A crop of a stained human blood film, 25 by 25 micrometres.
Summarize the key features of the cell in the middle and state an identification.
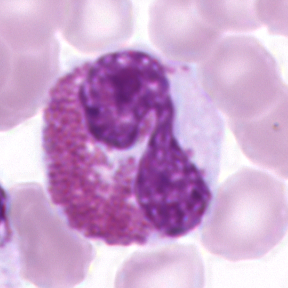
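Two-lobed nucleus. Cytoplasm packed with coarse reddish-pink granules, thickest on the left. Upper right: a pale lilac strip of cytoplasm, almost free of granules. Eosinophil.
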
